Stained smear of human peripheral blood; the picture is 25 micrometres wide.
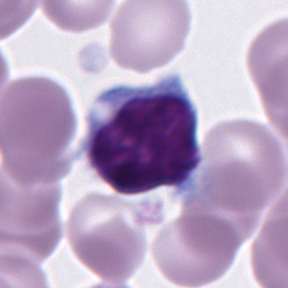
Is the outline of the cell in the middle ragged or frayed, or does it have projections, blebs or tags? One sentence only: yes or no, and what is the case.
Yes, in outline this cell is rough rather than smooth and even.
